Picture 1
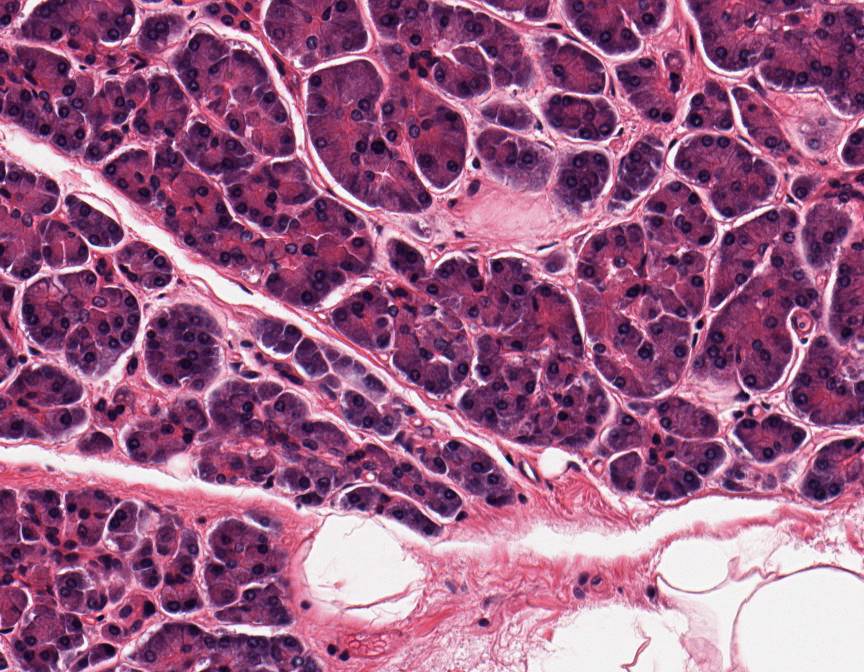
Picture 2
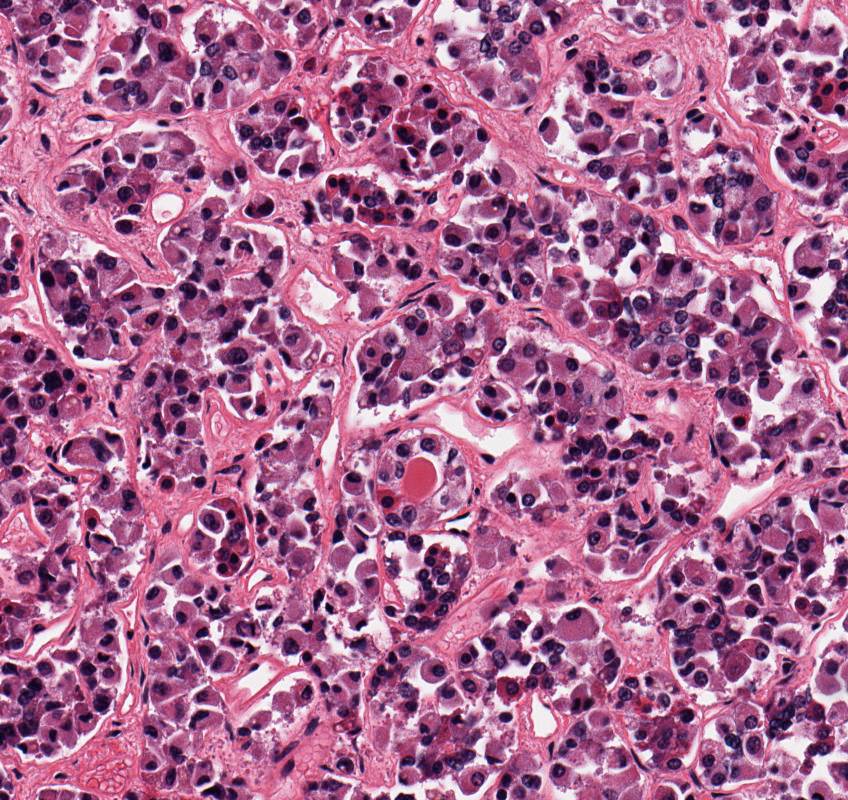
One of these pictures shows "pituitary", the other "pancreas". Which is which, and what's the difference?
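Of the pair, picture 1 shows pancreas and picture 2 shows pituitary. Pancreas: closely packed acini grouped into lobules fill most of the field, divided by narrow septa running diagonally from upper left toward lower right. The acinar cells have round nuclei toward the base and dark purple cytoplasm, darkest at the base. The pink fibrous interlobular stroma is widest along the lower part of the field. Pituitary: rounded nests of cells, separated by thin pink fibrous septa, occupy the whole field. The cells within the nests are mixed, some with deep red cytoplasm and others with purple or paler cytoplasm, and they have moderate to abundant granular cytoplasm around their nuclei. Near the centre, a small round space ringed by cells holds a single homogeneous pink globule.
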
